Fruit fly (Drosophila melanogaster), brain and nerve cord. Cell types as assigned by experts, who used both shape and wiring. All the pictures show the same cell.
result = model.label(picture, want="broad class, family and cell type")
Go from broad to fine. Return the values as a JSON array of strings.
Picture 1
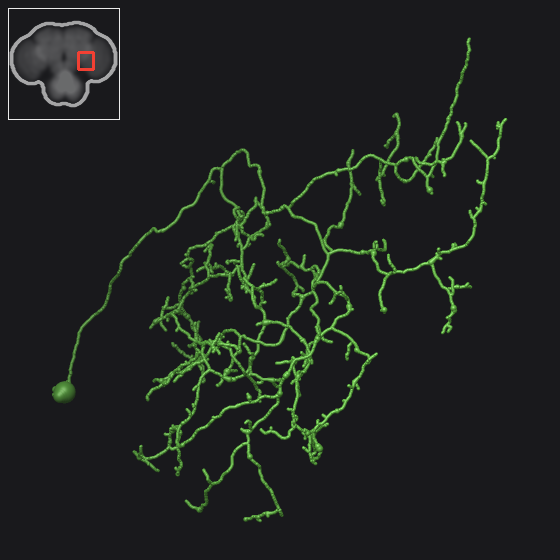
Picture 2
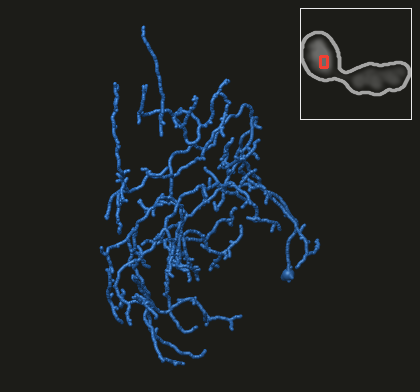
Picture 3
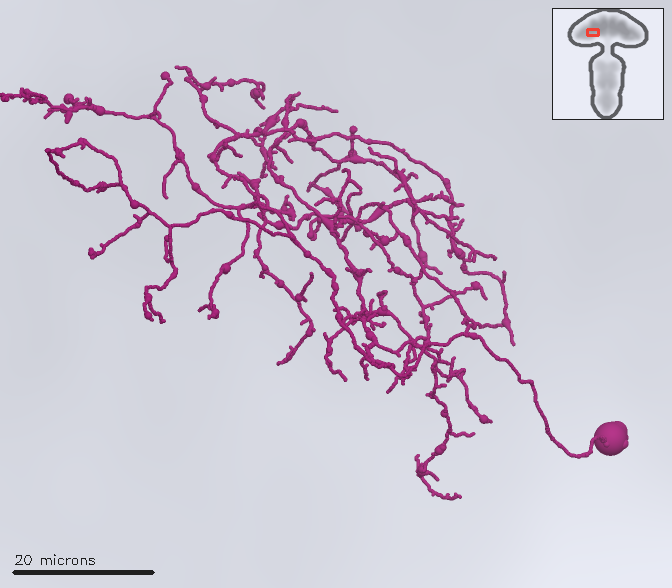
["optic-lobe intrinsic neuron", "Li", "Li18a"]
